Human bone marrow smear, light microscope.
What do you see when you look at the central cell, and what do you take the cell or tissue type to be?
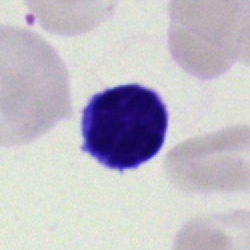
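Round outline on this one. The chromatin's dense and dark, with only faint mottling. Little or no cytoplasm shows around the nucleus. There are a few tiny bumps along the lower edge. It's a lymphocyte.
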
